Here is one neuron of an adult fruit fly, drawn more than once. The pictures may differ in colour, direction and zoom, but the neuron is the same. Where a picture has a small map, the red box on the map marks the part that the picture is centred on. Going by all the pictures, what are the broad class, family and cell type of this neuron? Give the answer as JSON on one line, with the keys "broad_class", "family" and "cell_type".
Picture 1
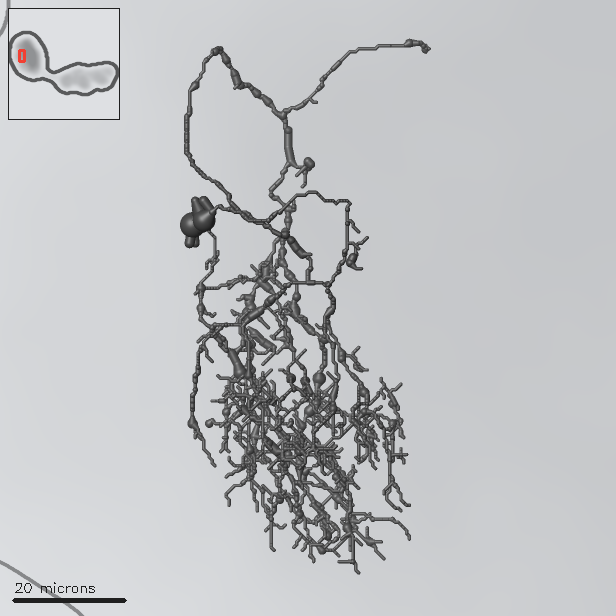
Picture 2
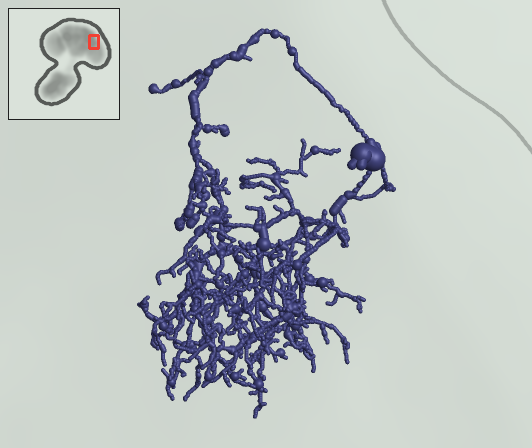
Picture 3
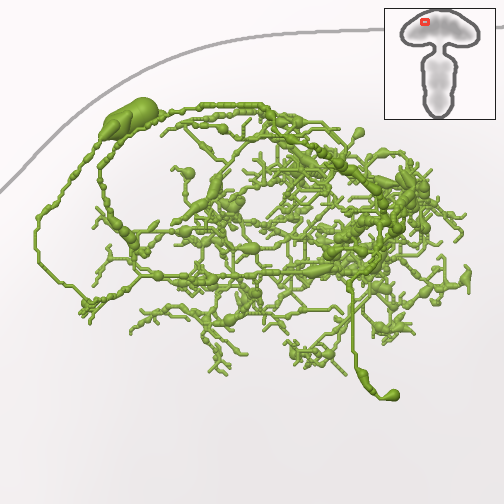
{"broad_class": "central-brain intrinsic neuron", "family": "hemilineage VLPa1_lateral", "cell_type": "AVLP411"}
